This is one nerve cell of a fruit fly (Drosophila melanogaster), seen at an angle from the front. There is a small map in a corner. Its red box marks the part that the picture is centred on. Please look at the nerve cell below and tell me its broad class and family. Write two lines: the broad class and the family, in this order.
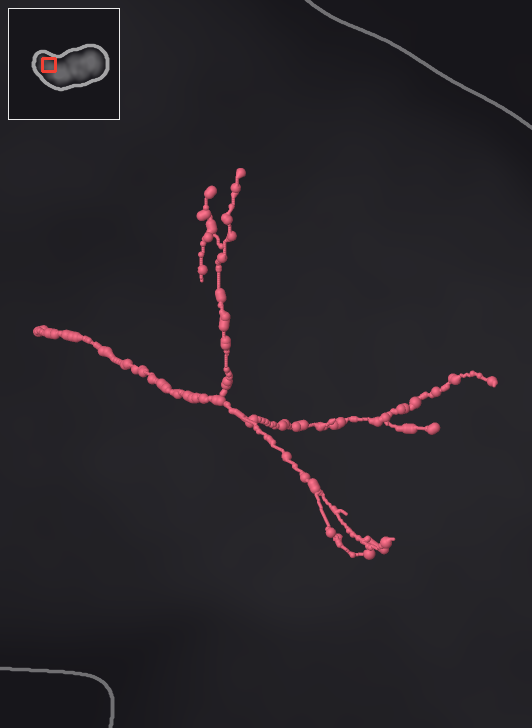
sensory neuron entering the nerve cord
class mechanosensory proprioceptive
